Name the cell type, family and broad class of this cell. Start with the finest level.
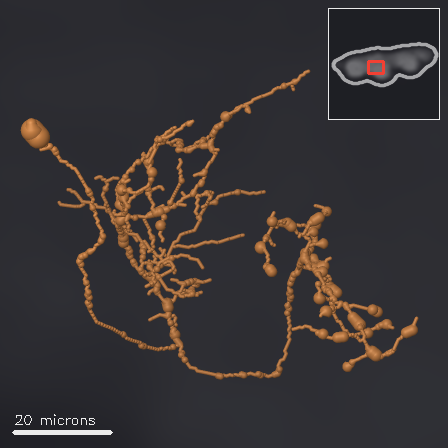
IN09A076; hemilineage 09A; nerve-cord intrinsic neuron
